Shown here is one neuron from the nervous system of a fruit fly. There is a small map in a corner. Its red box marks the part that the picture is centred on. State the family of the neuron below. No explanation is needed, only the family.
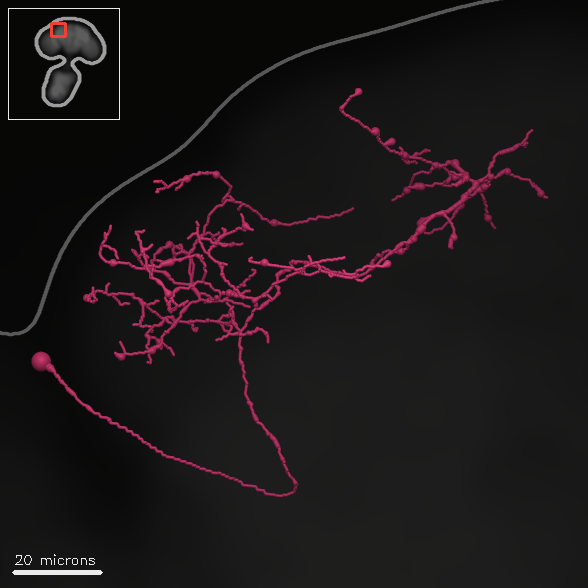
hemilineage LHp1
